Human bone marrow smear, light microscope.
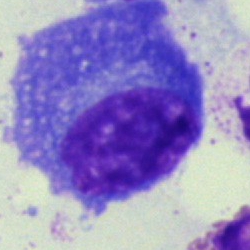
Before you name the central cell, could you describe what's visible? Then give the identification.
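Deep purple chromatin with scattered small paler patches is seen in the central cell. Its cytoplasm is deep blue and holds many small pale spots. Along the upper edge of the nucleus lies a paler zone of cytoplasm. The cell is a plasma cell.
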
